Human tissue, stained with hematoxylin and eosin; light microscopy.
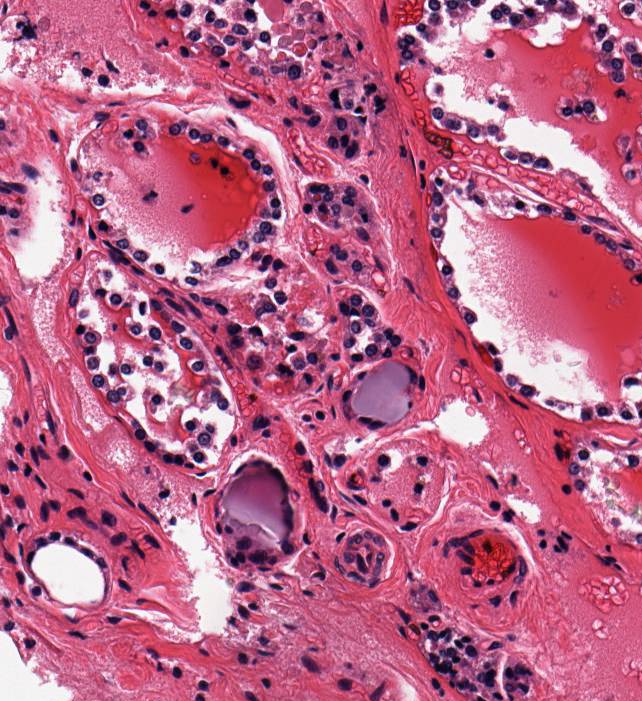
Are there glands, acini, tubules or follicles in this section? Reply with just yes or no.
Yes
